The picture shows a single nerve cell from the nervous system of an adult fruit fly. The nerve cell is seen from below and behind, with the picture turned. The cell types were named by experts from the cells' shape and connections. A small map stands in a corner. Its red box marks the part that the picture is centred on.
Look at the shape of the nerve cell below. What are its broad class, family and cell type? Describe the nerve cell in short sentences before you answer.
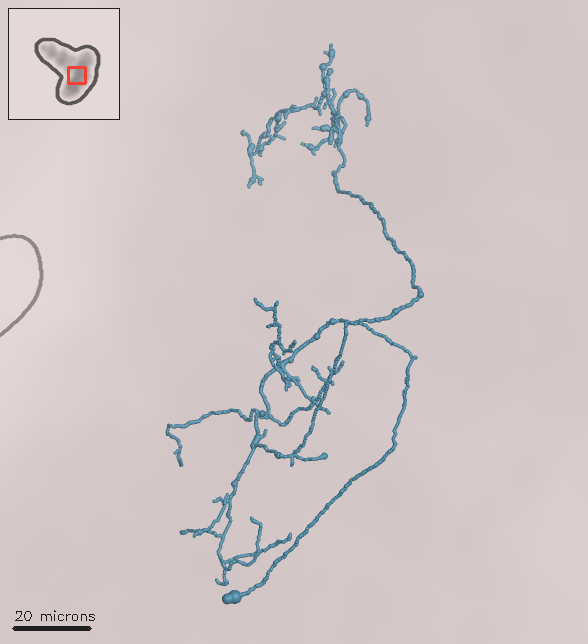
The cell body is at the bottom of the picture. From top to bottom in the picture it spans about 150 microns. The picture shows dozens of branch ends. Its broad class is central-brain intrinsic neuron. Its family is hemilineage LB19. Its cell type is PS341.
